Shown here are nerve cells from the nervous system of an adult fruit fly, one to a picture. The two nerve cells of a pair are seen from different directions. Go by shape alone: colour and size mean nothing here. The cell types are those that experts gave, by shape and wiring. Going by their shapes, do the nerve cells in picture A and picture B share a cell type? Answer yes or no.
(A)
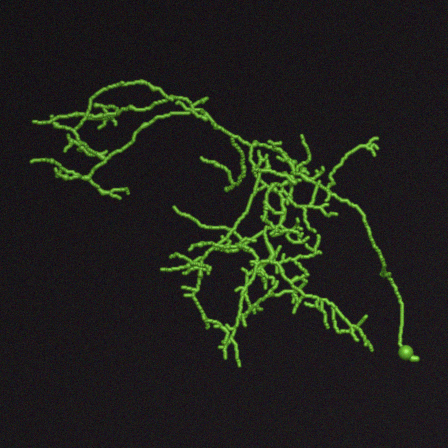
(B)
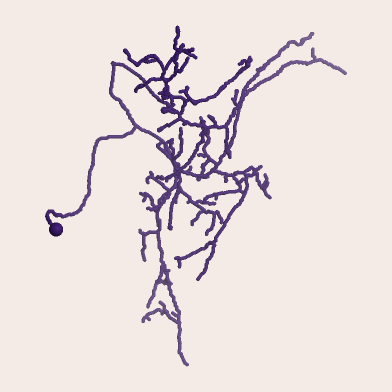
no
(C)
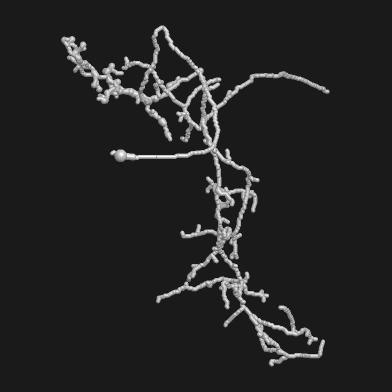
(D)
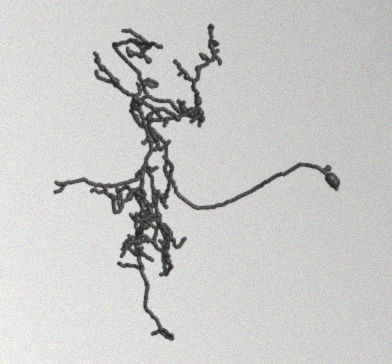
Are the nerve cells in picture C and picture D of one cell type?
no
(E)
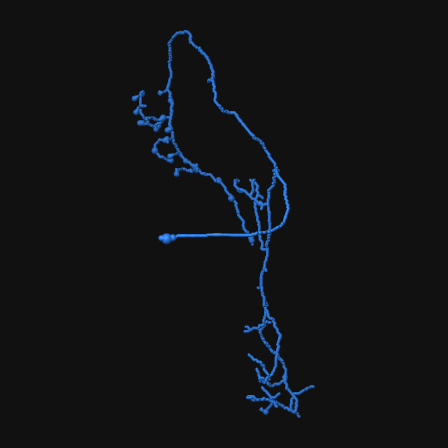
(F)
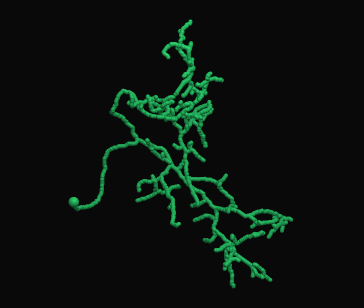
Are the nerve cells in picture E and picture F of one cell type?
yes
